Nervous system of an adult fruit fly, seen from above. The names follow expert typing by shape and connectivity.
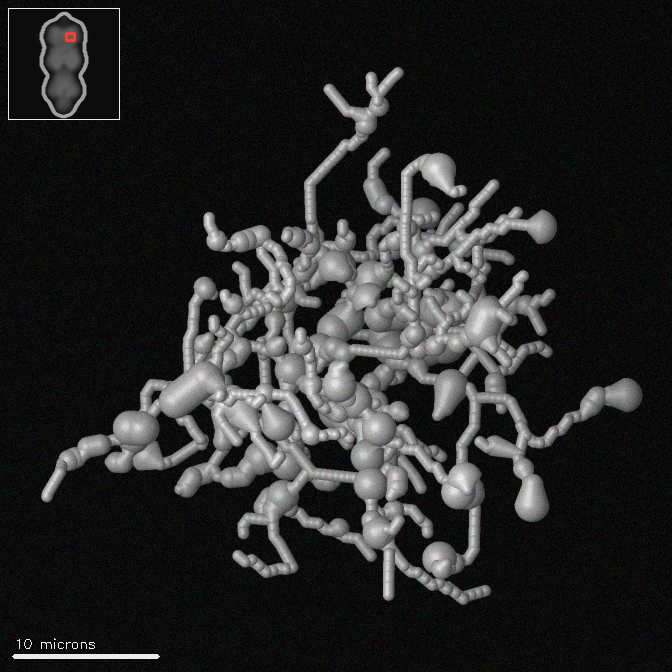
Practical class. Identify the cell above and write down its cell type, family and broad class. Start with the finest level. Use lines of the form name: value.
cell type: IN01B086
family: hemilineage 01B
broad class: nerve-cord intrinsic neuron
